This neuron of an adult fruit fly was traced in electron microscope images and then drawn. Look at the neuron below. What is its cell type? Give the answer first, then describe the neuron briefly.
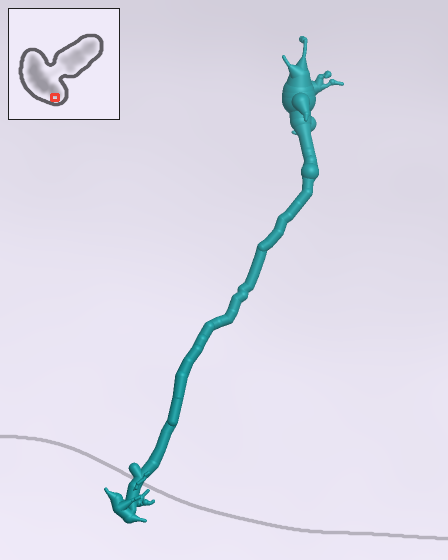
The cell type is L2. This is an optic-lobe intrinsic neuron. It lies in the brain. In this view it is taller than it is wide.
